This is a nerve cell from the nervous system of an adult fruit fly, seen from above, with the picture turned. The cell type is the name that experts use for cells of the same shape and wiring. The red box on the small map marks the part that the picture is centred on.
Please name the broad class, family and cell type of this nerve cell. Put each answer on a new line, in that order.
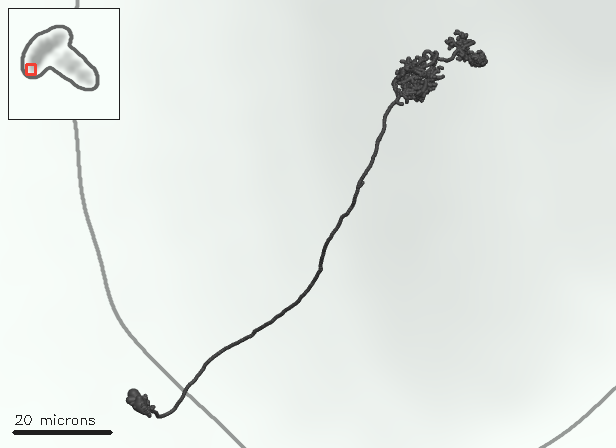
optic-lobe intrinsic neuron
L
L5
